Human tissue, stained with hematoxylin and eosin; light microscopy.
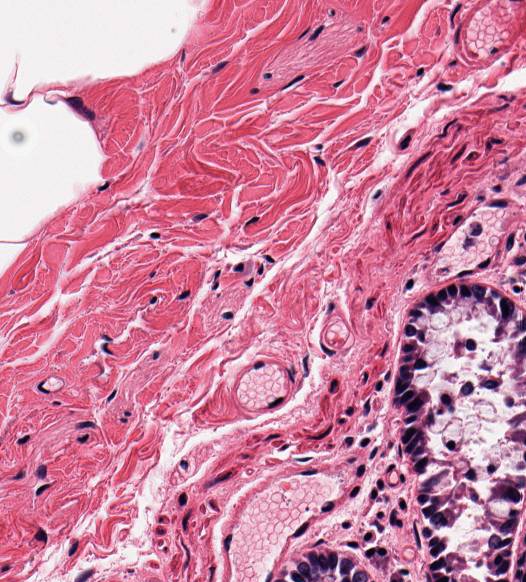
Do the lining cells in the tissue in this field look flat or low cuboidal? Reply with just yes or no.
No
